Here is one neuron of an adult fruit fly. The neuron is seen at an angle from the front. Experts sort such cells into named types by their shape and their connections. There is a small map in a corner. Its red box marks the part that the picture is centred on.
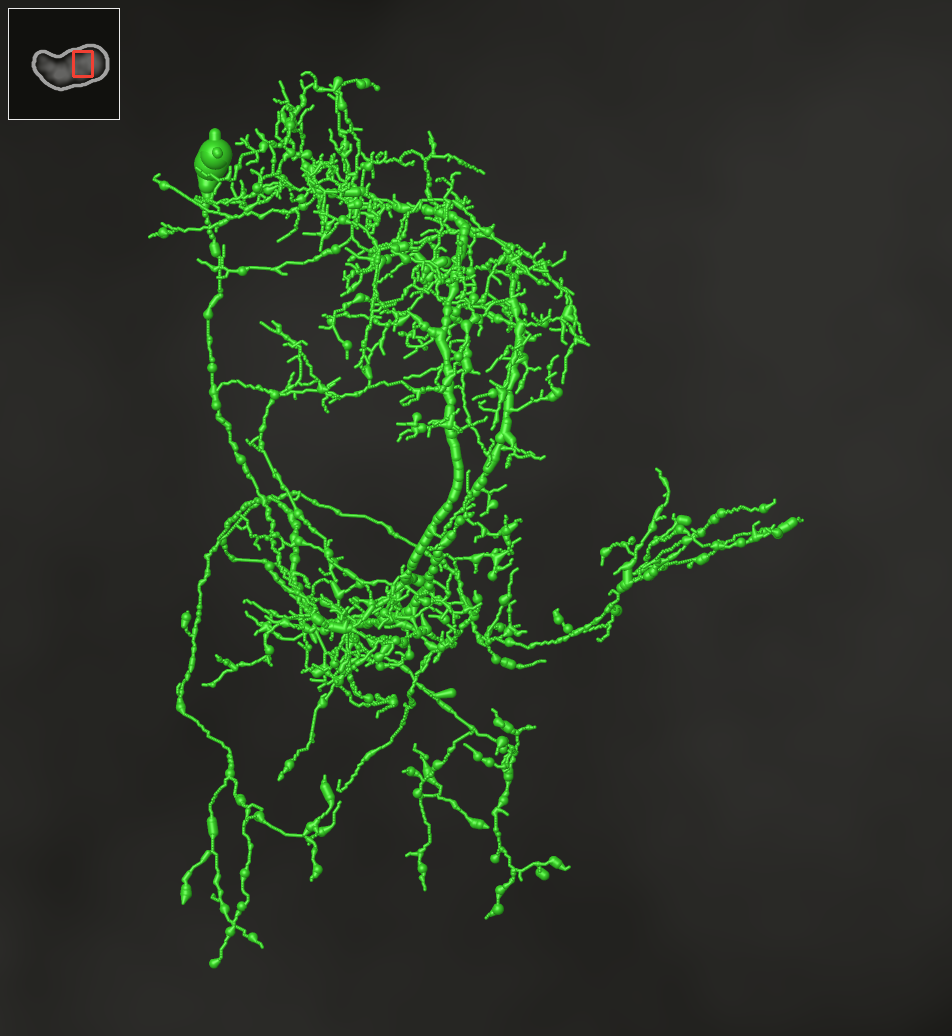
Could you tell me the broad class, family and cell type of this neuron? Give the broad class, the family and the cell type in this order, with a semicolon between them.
central-brain intrinsic neuron; hemilineage DM1_antero_dorsal; SMP471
